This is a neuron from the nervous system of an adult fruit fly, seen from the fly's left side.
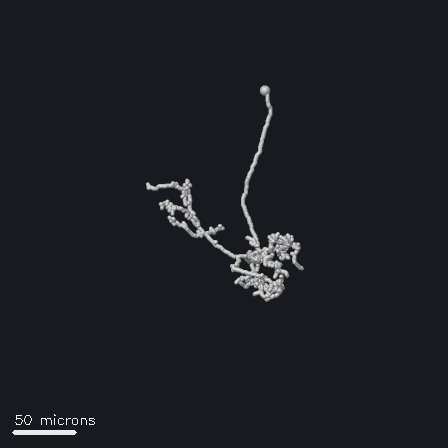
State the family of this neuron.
hemilineage DM1_antero_ventral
